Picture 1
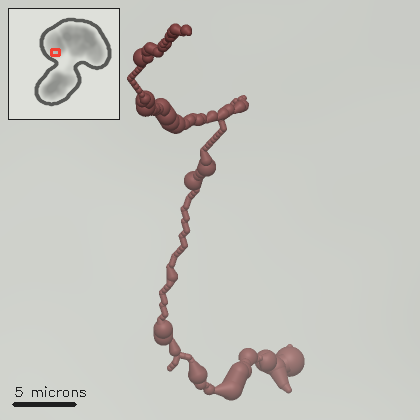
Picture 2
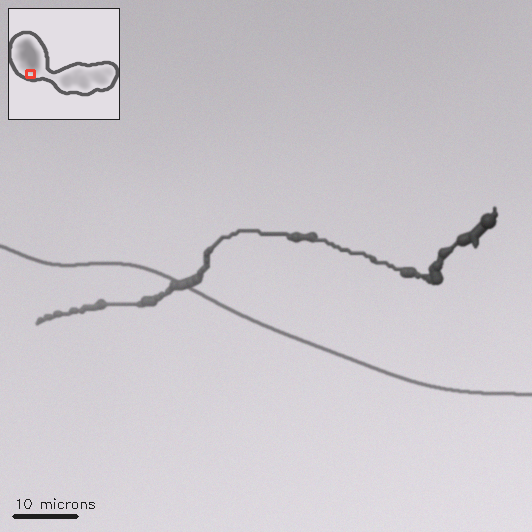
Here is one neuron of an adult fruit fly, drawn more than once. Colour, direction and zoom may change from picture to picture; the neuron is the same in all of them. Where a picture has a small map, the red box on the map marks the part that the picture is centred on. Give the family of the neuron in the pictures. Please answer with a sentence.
The family is class visual.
